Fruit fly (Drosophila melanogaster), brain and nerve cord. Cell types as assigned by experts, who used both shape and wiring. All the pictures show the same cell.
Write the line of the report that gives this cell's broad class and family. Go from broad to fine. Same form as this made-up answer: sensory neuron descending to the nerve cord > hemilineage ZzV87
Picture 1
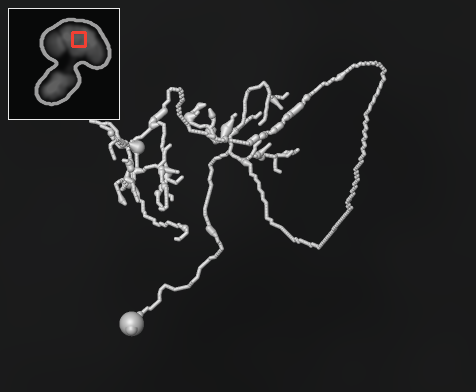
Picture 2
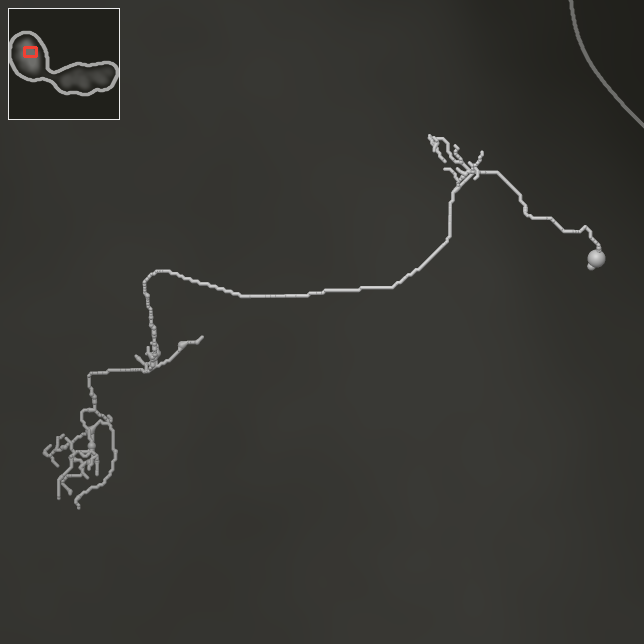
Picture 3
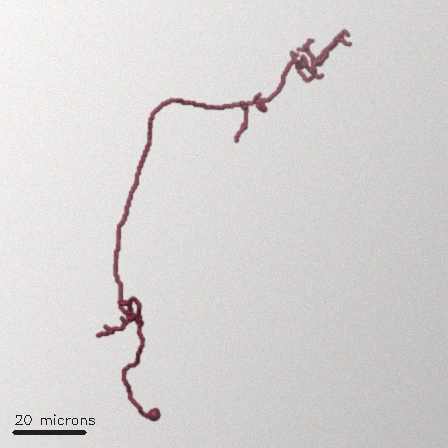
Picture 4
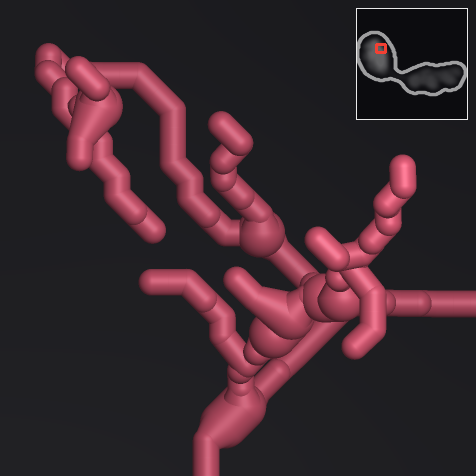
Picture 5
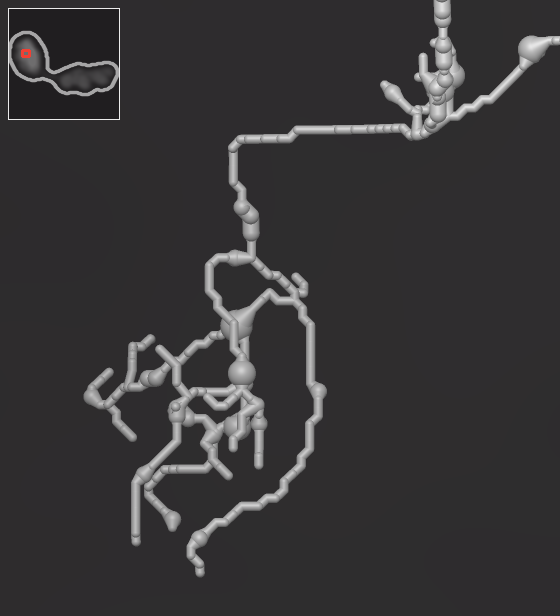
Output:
central-brain intrinsic neuron > class CX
